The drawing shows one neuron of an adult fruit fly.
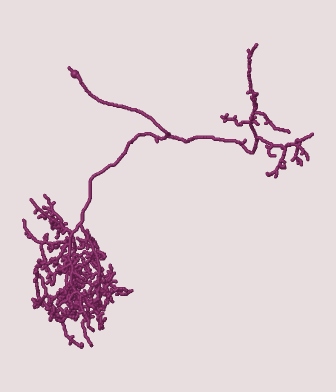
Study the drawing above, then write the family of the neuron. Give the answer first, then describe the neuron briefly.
The family is hemilineage LHl4_posterior. This is a visual projection neuron. The cell body can be seen at the upper left of the picture. Dozens of branch ends can be seen.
